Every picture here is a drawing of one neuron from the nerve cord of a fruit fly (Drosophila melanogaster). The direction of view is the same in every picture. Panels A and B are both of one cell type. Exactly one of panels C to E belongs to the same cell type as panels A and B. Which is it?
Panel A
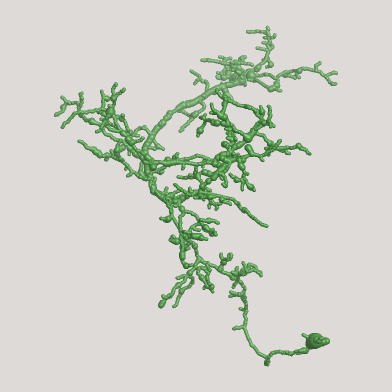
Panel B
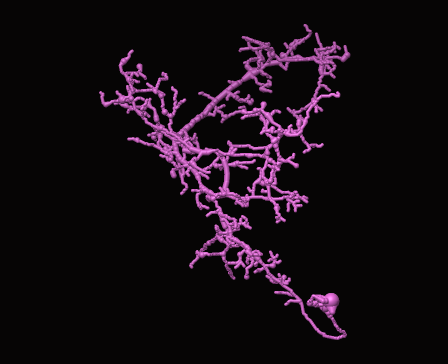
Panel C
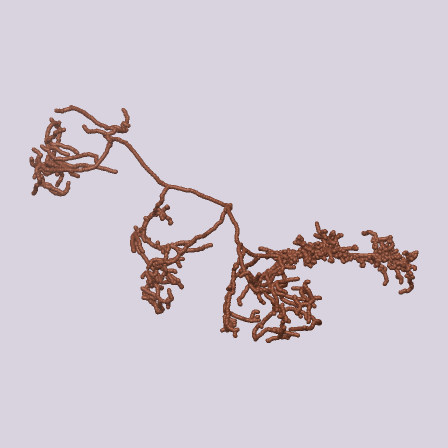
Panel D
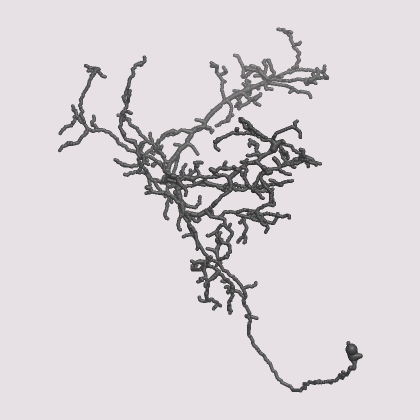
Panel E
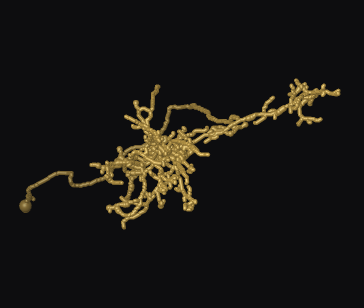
Panel D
